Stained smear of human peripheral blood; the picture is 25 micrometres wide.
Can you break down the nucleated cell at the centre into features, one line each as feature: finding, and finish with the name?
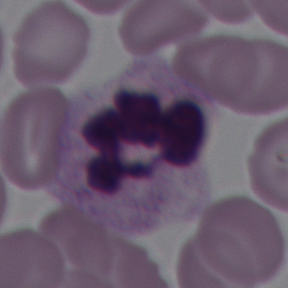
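Outline: roughly round
Nucleus: split into several separate lobes
Lobe arrangement: a ring around a pale central gap
Chromatin: dense, clumped, dark purple
Name: segmented neutrophil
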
